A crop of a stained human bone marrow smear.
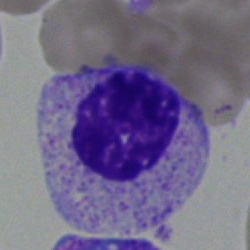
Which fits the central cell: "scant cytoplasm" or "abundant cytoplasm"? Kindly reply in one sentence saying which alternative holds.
Abundant cytoplasm fills the cell around its nucleus.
